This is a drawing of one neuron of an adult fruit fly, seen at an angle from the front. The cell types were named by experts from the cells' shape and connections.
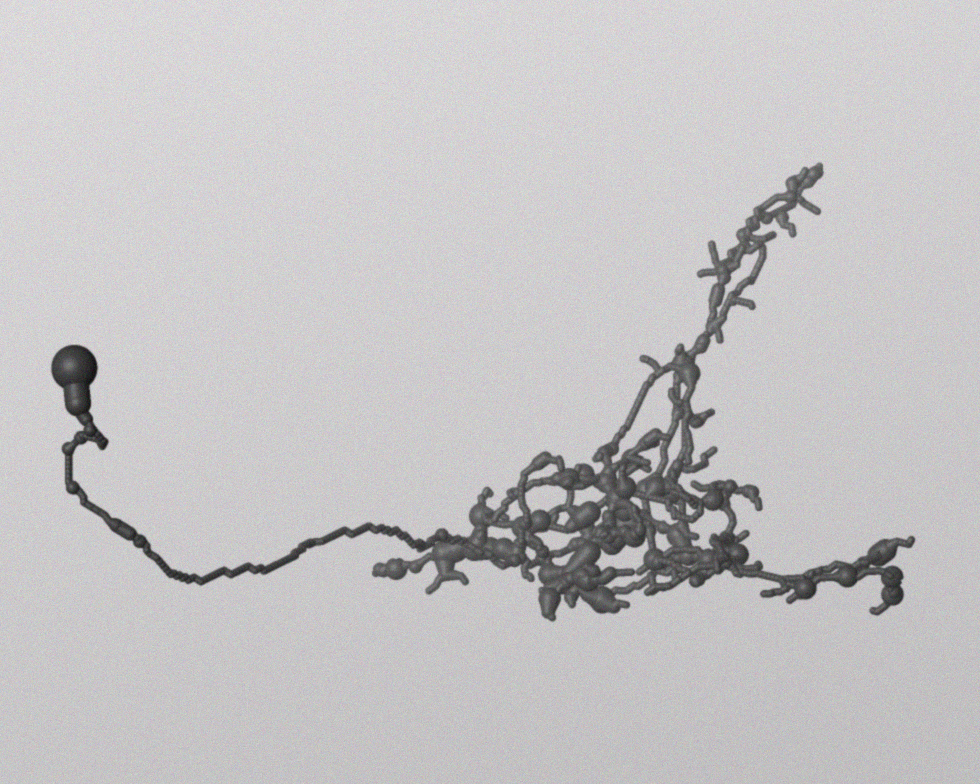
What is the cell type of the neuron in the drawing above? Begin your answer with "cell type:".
cell type: IN09A091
